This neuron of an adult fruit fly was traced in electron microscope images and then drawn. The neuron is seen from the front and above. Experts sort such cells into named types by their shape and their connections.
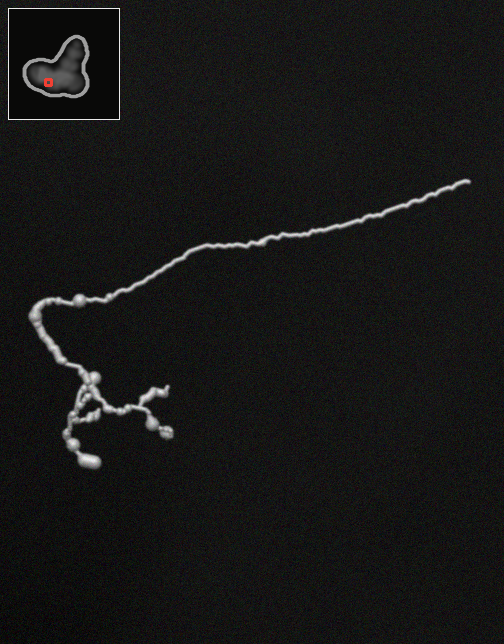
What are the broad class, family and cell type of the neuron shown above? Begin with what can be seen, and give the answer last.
The drawing shows no cell body. There are a dozen or fewer branch ends. This is a sensory neuron entering the brain. The name of its family is class olfactory. Its cell type is ORN_DA2.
